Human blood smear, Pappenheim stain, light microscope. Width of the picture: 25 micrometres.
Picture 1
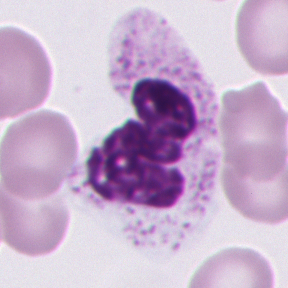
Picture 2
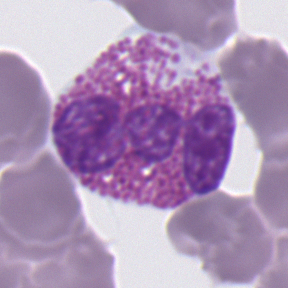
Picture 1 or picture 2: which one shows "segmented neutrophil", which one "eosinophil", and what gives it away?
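Segmented neutrophil: picture 1. Eosinophil: picture 2. Main difference, the granules: scattered small purple ones in picture 1; many coarse, round, reddish-pink ones of fairly even size packing the cytoplasm in picture 2.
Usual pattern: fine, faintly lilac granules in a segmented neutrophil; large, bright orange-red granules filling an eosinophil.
Cytoplasm in picture 1: plentiful, very pale, almost colourless, no vacuoles seen. Cytoplasm in picture 2: pale and almost colourless where it shows between the granules.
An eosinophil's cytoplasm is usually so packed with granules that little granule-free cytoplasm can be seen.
Shared: dark purple, coarsely clumped chromatin; no nucleoli visible in picture 1, none seen in any of the lobes in picture 2. Surroundings: red cells close beside the left and right sides in picture 1; red cells crowding around on all sides in picture 2.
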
